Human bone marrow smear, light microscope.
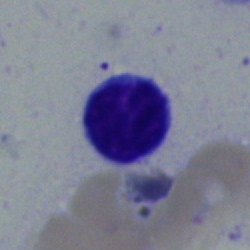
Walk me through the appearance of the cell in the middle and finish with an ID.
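Outline first: round and smooth. Cytoplasm next: no distinct rim of it can be seen around the nucleus. Chromatin: dark purple and densely stained. Granules: none seen anywhere in the cell. The cell is a lymphocyte.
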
